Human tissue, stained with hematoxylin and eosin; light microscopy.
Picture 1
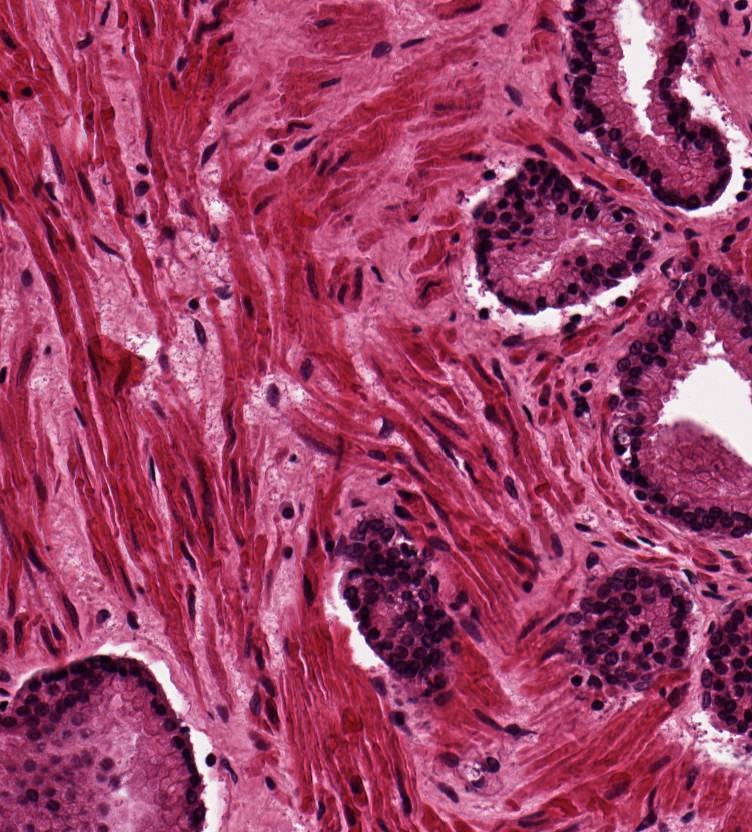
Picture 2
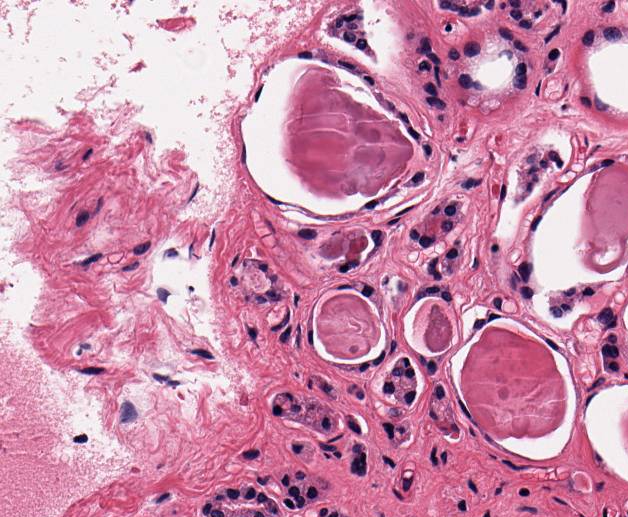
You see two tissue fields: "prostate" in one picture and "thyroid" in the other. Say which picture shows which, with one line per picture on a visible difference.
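Site of picture 1: prostate. The glands are lined by columnar cells with pale, finely granular to clear cytoplasm and round nuclei near the base.
Site of picture 2: thyroid. The dilated spaces are lined by a single thin layer of flattened cells with small dark nuclei.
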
